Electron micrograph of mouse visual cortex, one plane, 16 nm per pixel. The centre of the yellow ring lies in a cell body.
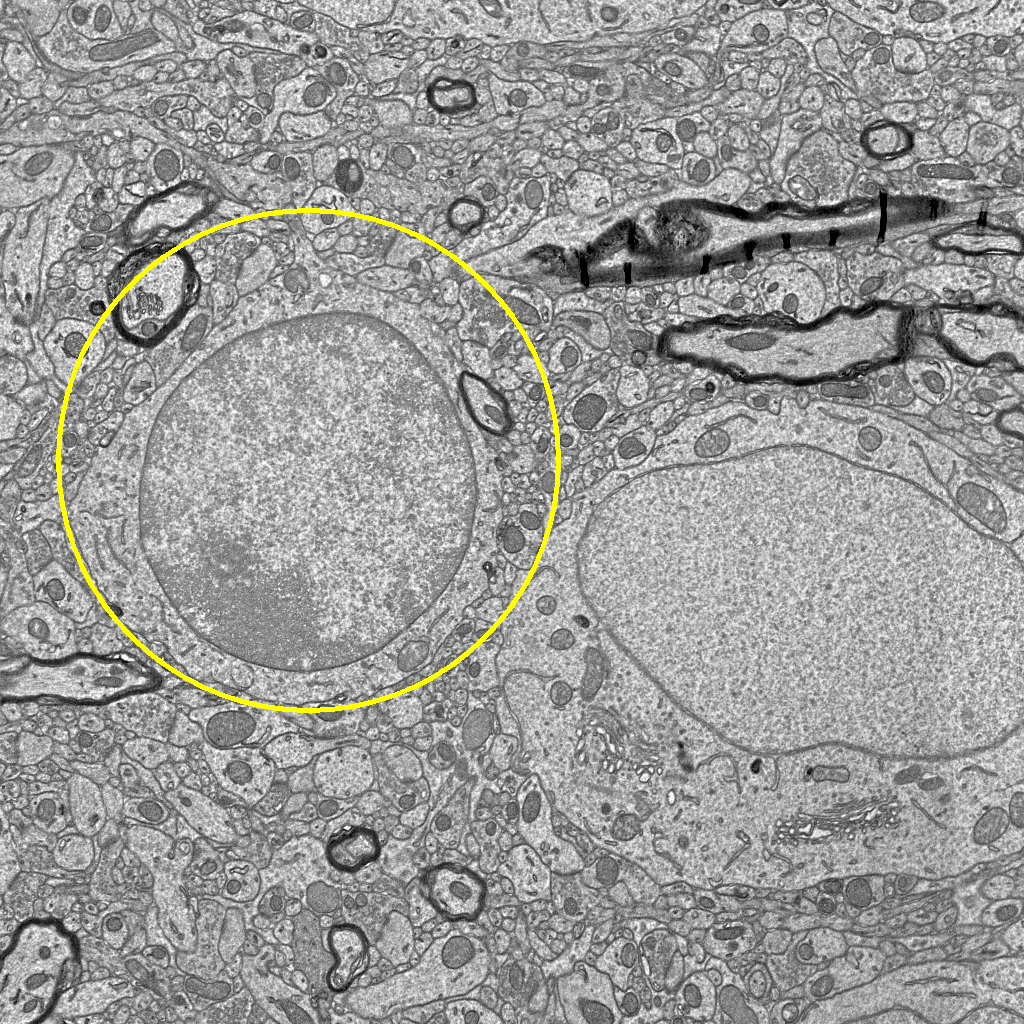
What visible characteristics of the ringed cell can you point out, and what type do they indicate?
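Nucleus round, outline smooth, wholly inside the ring. Envelope without deep folds or indentations. Lower-left part of the nucleus filled by a darker, denser chromatin patch. Cell: oligodendrocyte.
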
